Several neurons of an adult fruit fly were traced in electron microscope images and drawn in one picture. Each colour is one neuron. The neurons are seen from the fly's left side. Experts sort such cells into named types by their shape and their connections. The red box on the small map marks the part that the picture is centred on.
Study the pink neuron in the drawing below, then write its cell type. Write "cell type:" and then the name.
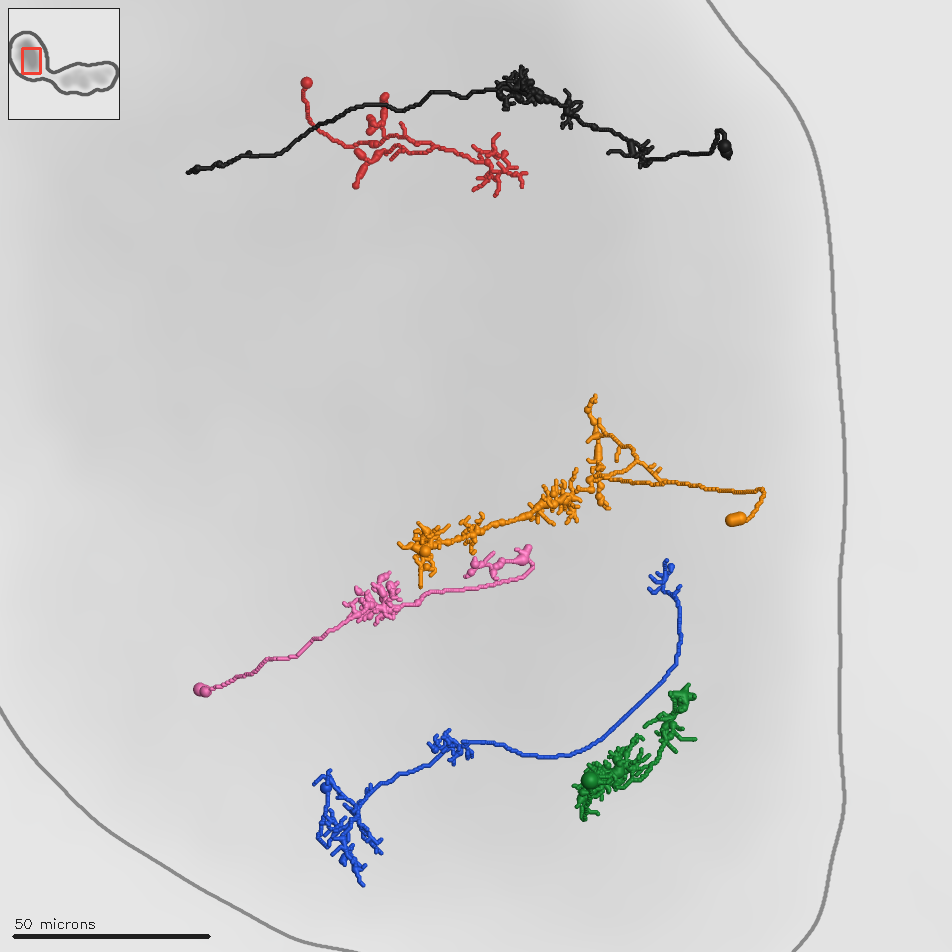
cell type: Mi9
